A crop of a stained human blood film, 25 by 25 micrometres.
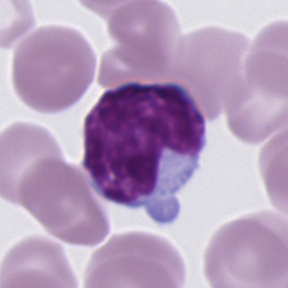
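Large granular lymphocyte in a stained peripheral blood smear. The chromatin is coarsely clumped and stains dark purple. No nucleoli are visible in the nucleus, and the cytoplasm contains no vacuoles. A small, rounded, pale blue bleb projects from the bottom edge of the cell.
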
